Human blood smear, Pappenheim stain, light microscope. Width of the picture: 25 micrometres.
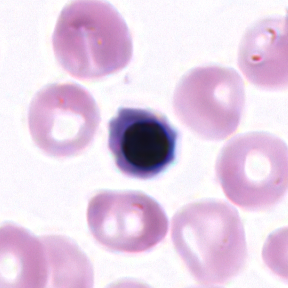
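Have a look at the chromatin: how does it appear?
Very dark and evenly dense, with no visible pattern.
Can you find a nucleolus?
No, none can be seen.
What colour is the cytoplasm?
Bluish-violet, and it shows no granules.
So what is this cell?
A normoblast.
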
